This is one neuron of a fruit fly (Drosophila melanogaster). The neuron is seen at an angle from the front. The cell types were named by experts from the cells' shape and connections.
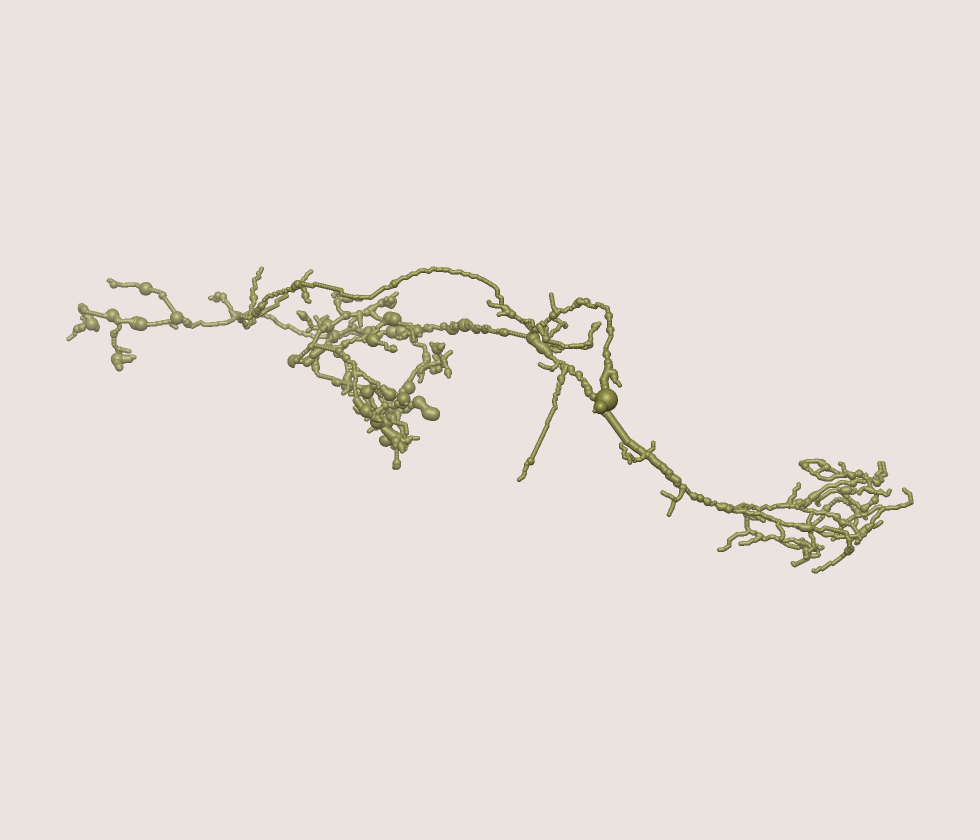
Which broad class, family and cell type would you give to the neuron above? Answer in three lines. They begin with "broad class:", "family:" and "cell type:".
broad class: central-brain intrinsic neuron
family: class DAN
cell type: PAM07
